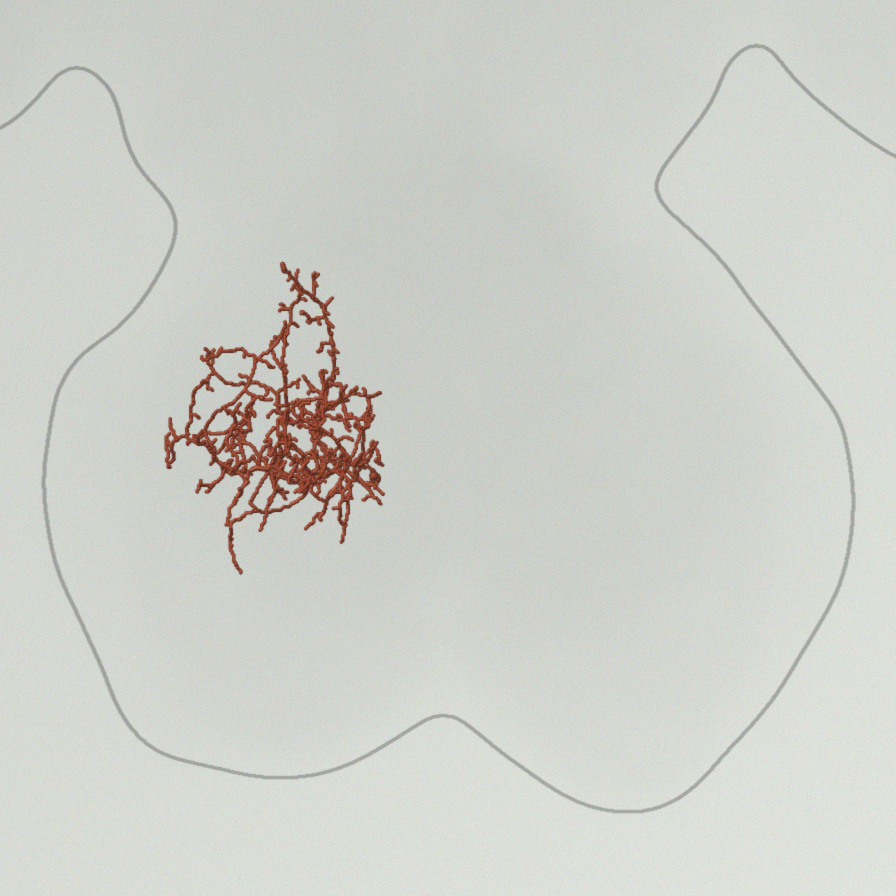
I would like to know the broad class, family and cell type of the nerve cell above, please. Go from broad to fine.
nerve-cord intrinsic neuron; hemilineage 20A.22A; IN20A.22A010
